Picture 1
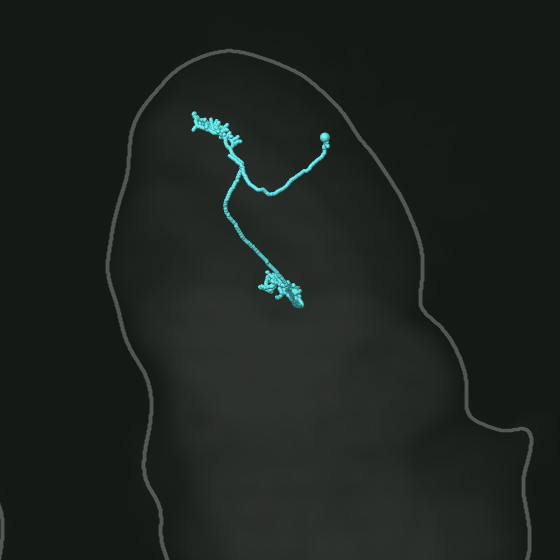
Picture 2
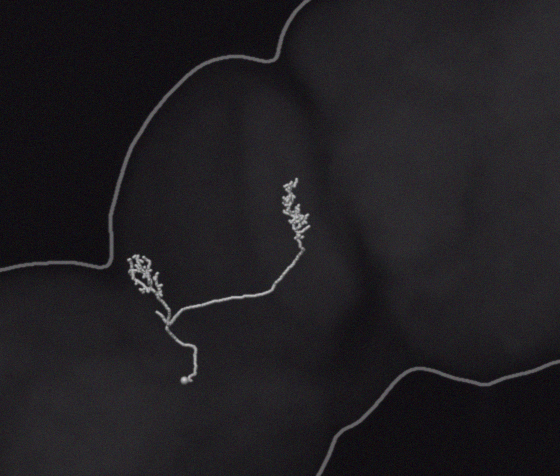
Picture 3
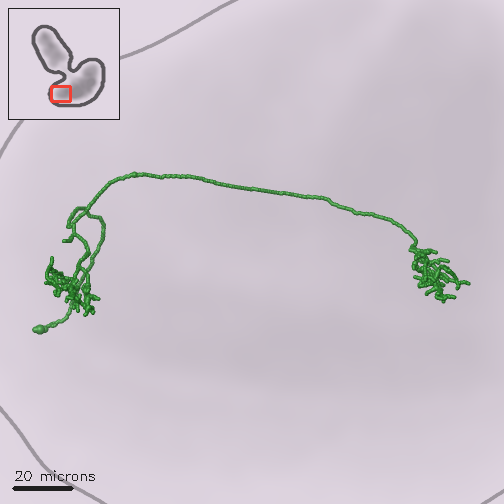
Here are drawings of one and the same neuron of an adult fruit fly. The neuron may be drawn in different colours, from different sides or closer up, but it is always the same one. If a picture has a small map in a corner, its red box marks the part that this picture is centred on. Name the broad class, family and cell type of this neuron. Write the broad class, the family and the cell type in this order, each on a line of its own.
optic-lobe intrinsic neuron
Tm
Tm30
